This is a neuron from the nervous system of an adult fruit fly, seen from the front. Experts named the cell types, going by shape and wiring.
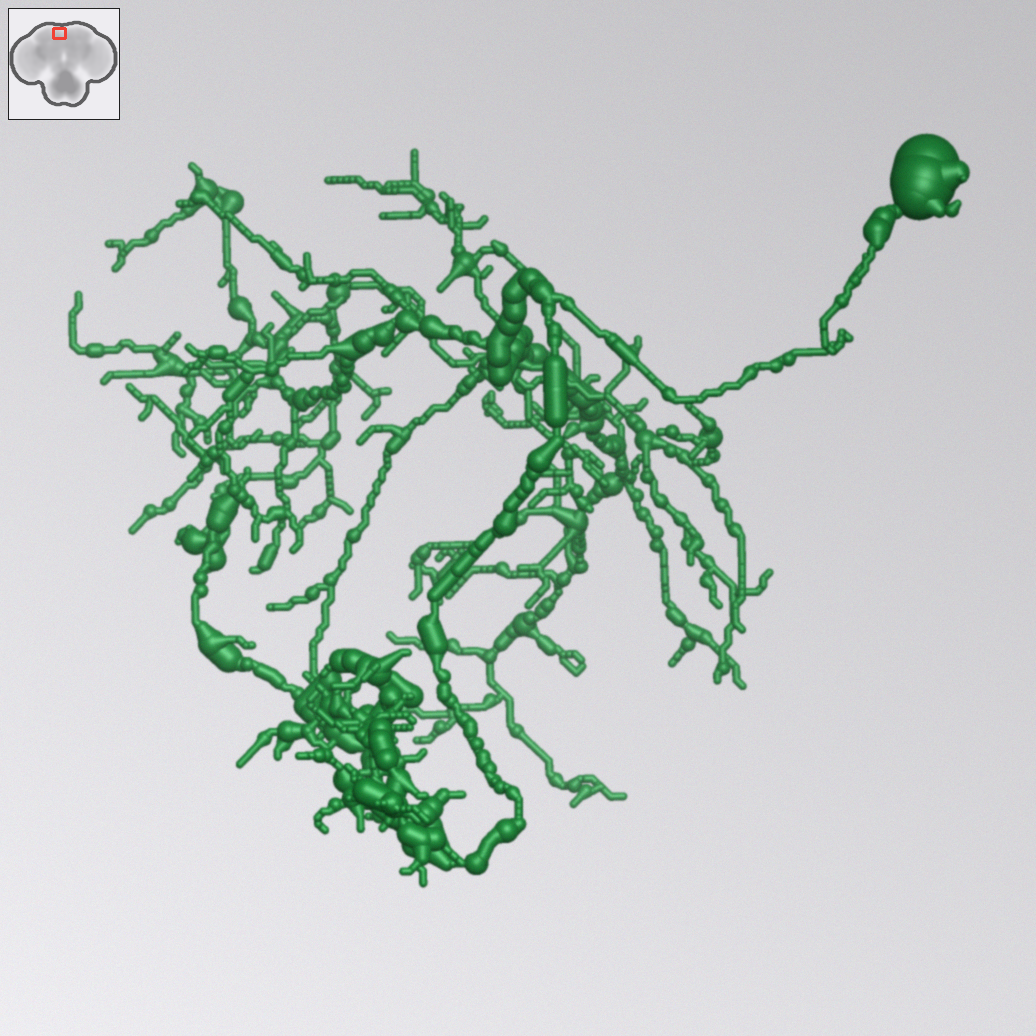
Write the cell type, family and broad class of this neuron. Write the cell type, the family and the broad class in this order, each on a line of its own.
SMP119
hemilineage SMPad3
central-brain intrinsic neuron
